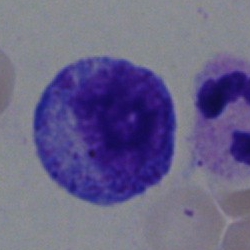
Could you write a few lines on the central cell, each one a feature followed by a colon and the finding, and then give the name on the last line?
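Outline: notice how round and smooth it is.
Dot: one small dark dot in the lower middle part.
Neighbour: just to the right, a cell with a lobed dark nucleus and pale pink cytoplasm.
Focus: slightly blurred, so fine detail looks soft.
Name: promyelocyte.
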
